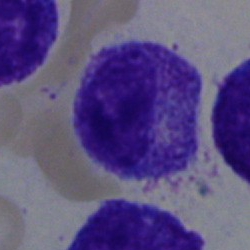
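Myelocyte, the central cell in a stained human bone marrow smear. The outline is roughly round, with a slightly ragged edge. Its chromatin is finely granular and stains deep purple. A paler, mottled area lies on the right side, and no vacuoles are visible.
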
